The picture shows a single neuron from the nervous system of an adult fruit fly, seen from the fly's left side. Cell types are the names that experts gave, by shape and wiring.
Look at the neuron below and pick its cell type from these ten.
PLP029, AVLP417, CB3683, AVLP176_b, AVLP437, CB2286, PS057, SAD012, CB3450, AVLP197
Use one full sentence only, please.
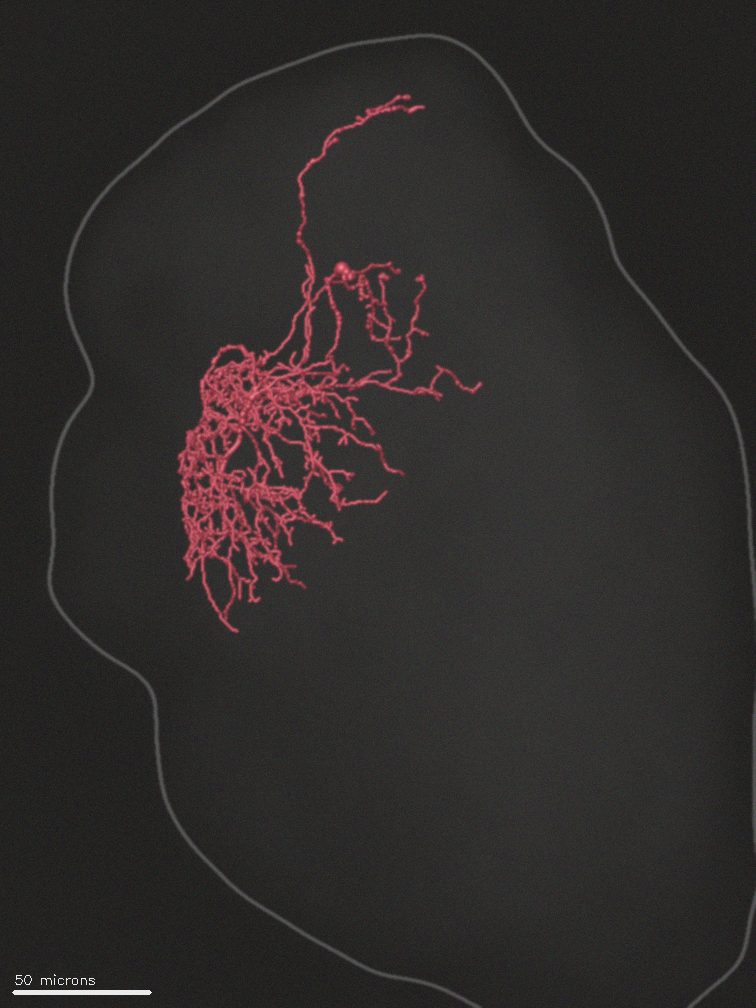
It is the cell type AVLP417 to which this neuron belongs.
